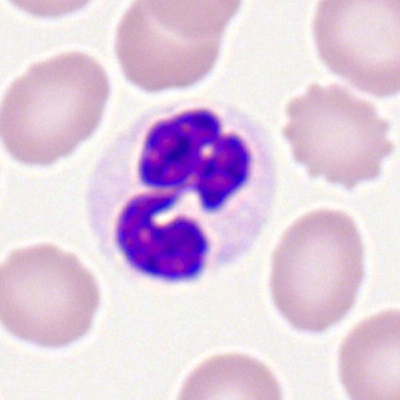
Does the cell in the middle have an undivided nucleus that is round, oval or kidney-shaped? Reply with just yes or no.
No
